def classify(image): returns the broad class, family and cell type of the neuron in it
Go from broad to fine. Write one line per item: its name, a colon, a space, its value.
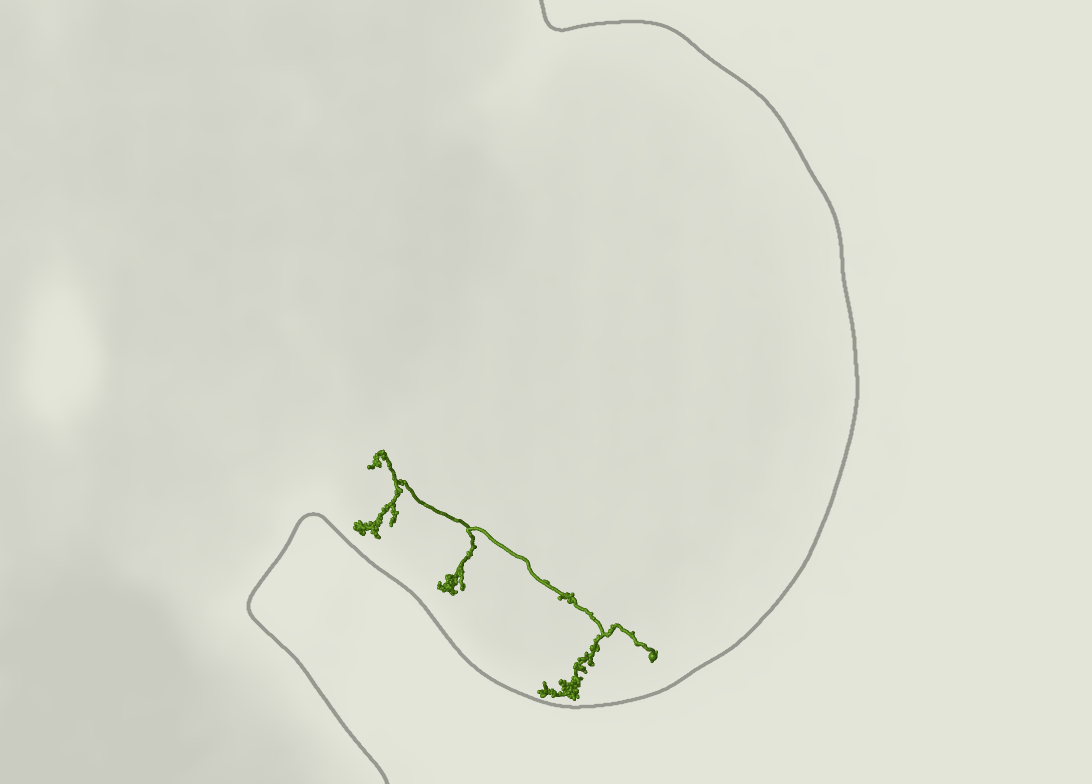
broad class: optic-lobe intrinsic neuron
family: TmY
cell type: TmY9a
